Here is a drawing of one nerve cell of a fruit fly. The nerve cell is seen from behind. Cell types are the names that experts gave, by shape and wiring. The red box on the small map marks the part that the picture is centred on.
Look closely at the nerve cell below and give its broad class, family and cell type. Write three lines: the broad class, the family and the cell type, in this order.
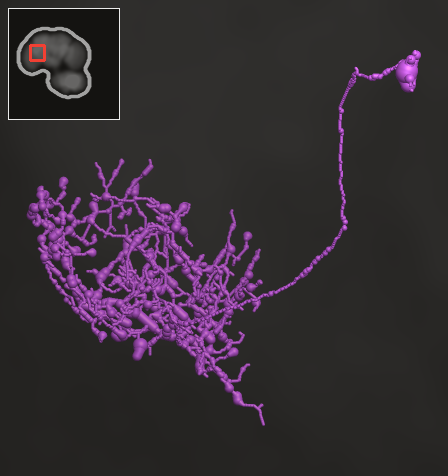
central-brain intrinsic neuron
hemilineage VLPp1
AVLP548_e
